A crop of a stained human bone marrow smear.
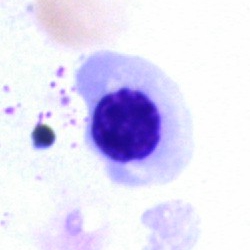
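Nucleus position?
Toward the left; wider band of cytoplasm on the right.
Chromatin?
Dense, dark purple, coarsely clumped; no nucleolus seen.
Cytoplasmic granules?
None.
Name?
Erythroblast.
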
